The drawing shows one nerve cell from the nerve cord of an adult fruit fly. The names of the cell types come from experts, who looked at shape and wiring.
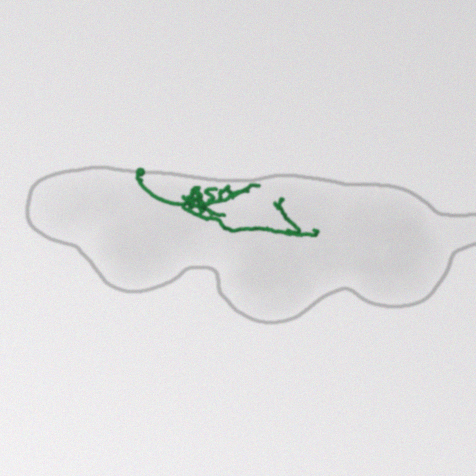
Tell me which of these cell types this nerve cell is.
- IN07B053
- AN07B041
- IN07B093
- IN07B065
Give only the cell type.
IN07B093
